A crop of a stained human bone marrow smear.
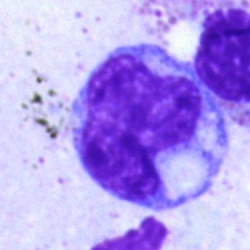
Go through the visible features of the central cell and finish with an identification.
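The nucleus is notched on its lower right side, and its chromatin is mottled with lighter and darker purple patches. The cytoplasm is pale blue, with a clear pale area at the lower right fitting into the nuclear notch. This cell is a monocyte.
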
